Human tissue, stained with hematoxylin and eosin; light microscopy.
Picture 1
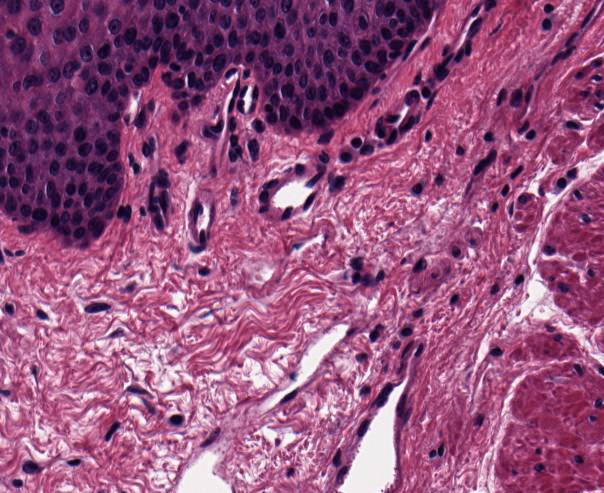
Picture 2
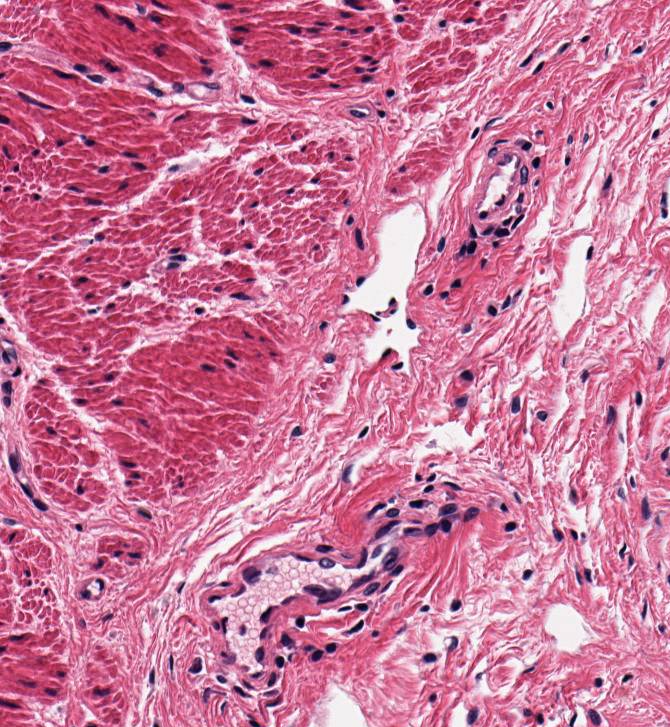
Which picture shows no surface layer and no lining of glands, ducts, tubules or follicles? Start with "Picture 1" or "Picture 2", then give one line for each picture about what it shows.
Picture 2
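In picture 1: A layered epithelium fills the upper left corner, with connective tissue below it and to its right.
In picture 2: No epithelium lines any surface in this field.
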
